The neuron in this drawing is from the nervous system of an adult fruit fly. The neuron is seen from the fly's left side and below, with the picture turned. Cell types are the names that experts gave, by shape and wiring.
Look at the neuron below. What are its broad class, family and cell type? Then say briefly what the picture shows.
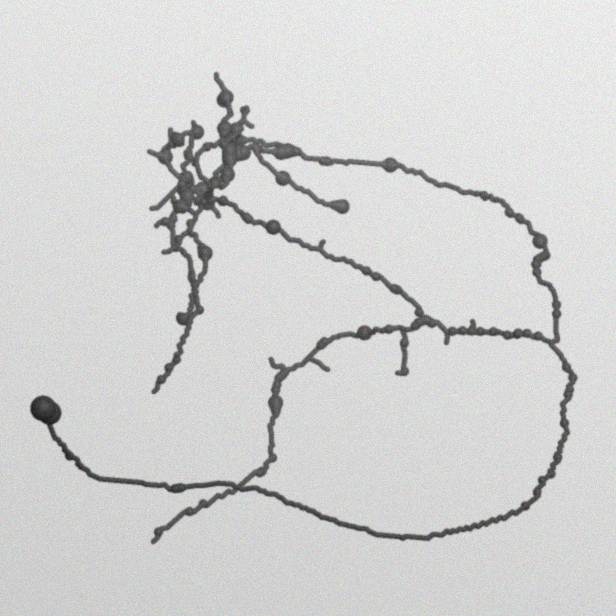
It is a central-brain intrinsic neuron. The family is hemilineage SLPpl3. The cell type is SLP345. In this view it is about as wide as it is tall.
